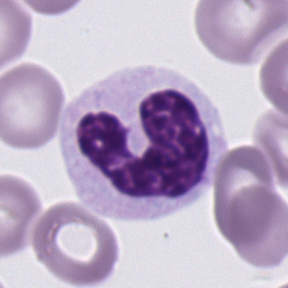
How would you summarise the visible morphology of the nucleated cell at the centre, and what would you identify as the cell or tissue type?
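Look first at the nucleus: it is shaped like a horseshoe, its notch opening toward the top. Its chromatin is dark purple and clumped, with paler streaks between. The cytoplasm is pale greyish-lilac, only faintly dusted, without coarse granules. This is a band neutrophil.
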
